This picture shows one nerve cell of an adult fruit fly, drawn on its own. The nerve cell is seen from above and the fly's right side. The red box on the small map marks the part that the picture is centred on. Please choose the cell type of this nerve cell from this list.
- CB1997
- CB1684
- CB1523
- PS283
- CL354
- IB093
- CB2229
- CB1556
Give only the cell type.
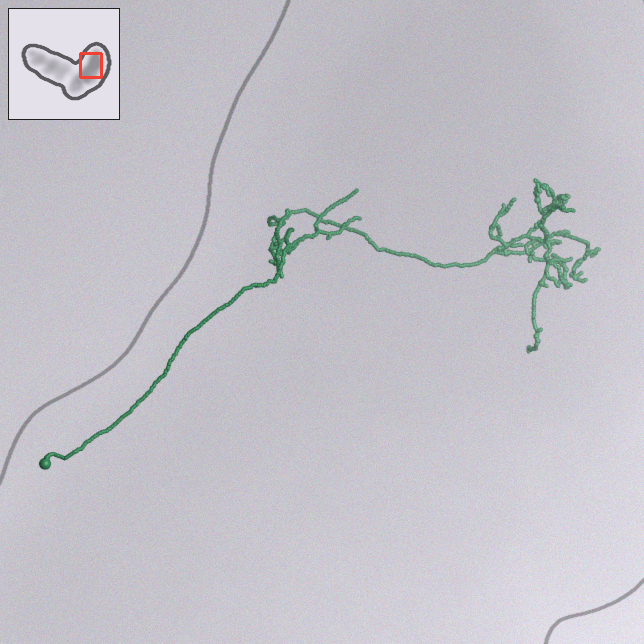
CB1684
